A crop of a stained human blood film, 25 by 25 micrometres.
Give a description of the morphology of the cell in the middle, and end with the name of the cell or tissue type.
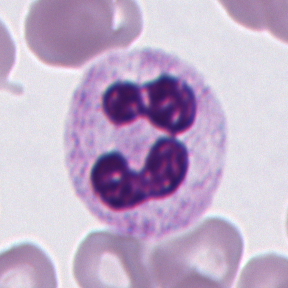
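Smooth, roundish outline here, and the chromatin is dark purple and coarsely clumped. The cytoplasm is pale pinkish-lilac, with fine, small lilac granules spread evenly through it. So this one's a segmented neutrophil.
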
